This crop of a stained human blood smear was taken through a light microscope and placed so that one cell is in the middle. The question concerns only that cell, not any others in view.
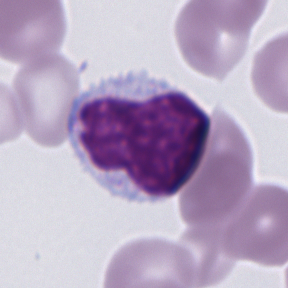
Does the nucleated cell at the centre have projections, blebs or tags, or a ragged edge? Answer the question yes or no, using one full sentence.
Yes, in outline this cell is rough rather than smooth and even.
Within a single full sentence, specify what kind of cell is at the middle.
The cell of interest, in the center, is a large granular lymphocyte.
